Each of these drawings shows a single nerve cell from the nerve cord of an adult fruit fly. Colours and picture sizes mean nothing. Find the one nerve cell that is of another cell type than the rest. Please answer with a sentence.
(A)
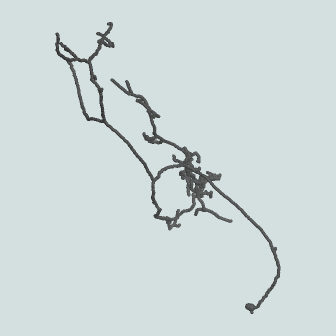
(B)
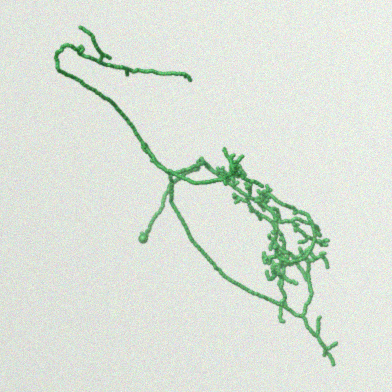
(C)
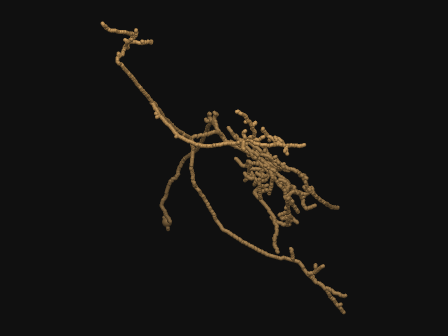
The nerve cell in picture B is of another cell type than the rest.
